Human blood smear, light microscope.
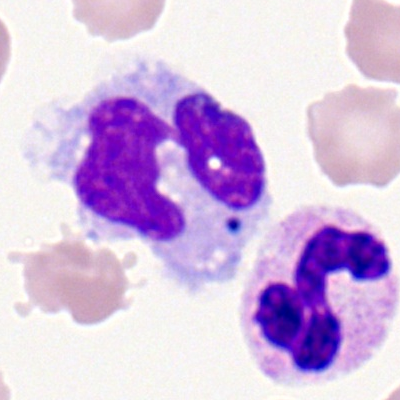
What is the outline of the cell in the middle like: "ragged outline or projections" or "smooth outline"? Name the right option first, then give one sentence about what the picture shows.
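Ragged outline or projections. The cell outline is irregular and frayed rather than smooth.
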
